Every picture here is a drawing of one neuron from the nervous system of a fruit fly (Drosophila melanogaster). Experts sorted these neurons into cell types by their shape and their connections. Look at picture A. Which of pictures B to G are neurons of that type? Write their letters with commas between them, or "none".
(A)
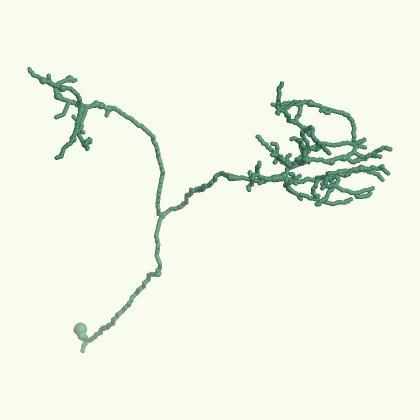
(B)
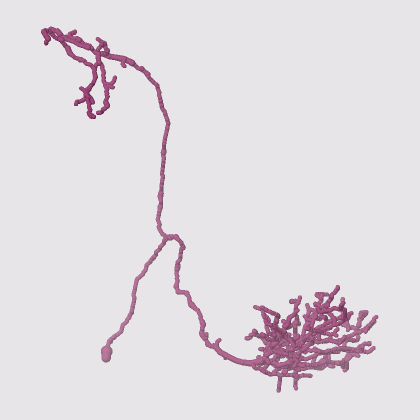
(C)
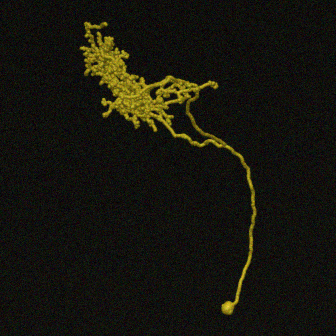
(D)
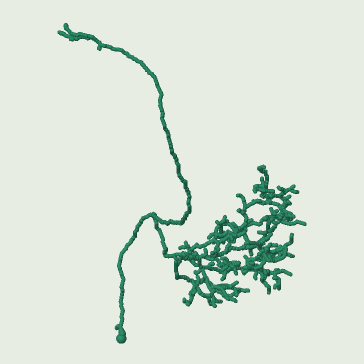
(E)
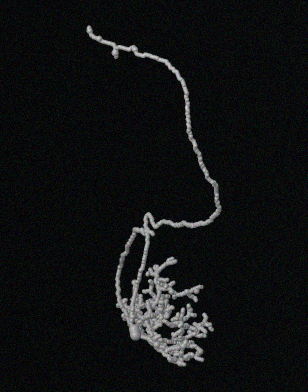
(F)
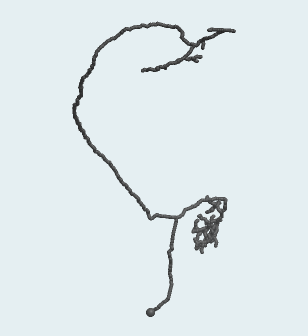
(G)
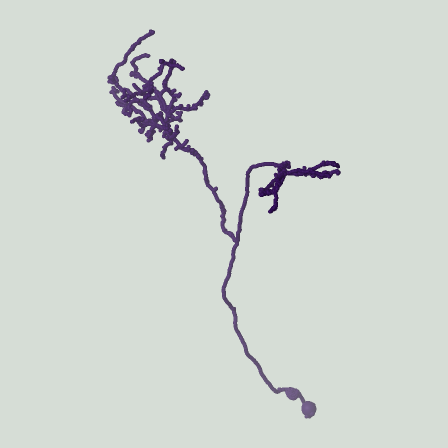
B, G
